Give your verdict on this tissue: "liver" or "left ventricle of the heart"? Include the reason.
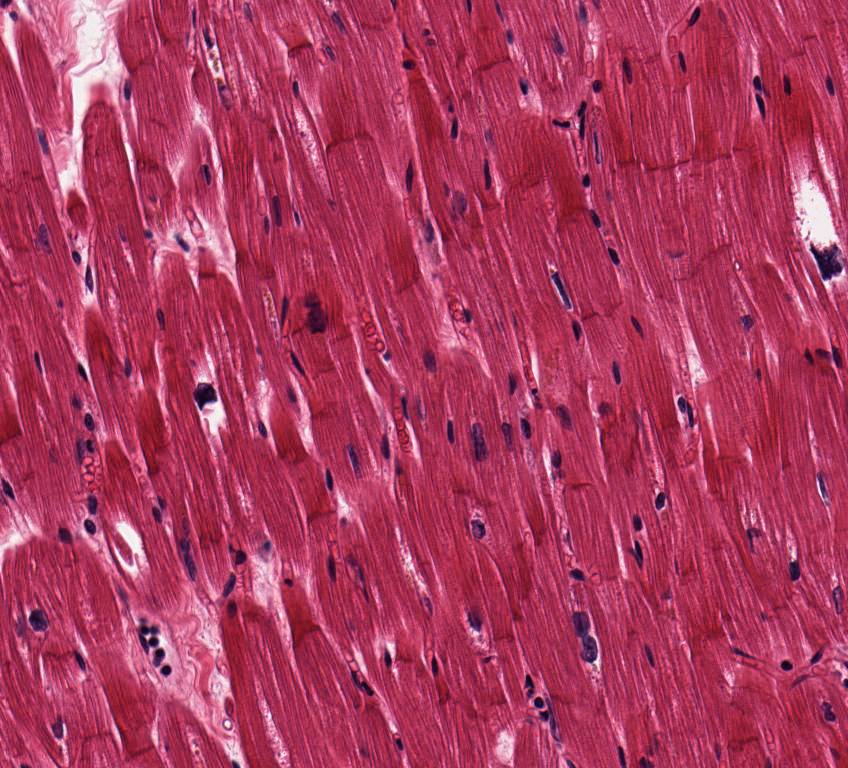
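It's left ventricle of the heart, not liver. What settles it is that the tissue is made of muscle fibres.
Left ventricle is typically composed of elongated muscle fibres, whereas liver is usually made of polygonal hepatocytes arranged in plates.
Beyond that, the fibres branch and join their neighbours, with oval nuclei sitting centrally inside them. The cytoplasm is deeply eosinophilic, with fine longitudinal striations. Thin capillaries run between the fibres, their red blood cells in single file.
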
